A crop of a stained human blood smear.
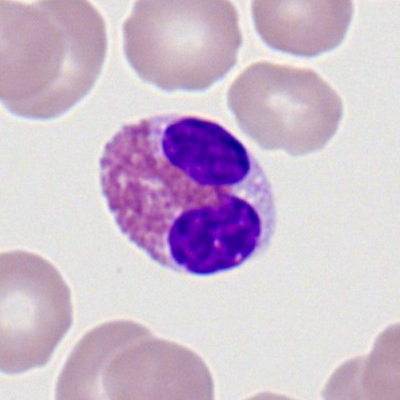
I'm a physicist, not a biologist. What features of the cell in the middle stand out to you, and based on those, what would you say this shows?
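Two nuclear lobes stack one above the other down the right side here, with dense, dark purple chromatin. The left half of the cell is all granular cytoplasm, packed with coarse orange-pink granules. It's an eosinophil.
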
